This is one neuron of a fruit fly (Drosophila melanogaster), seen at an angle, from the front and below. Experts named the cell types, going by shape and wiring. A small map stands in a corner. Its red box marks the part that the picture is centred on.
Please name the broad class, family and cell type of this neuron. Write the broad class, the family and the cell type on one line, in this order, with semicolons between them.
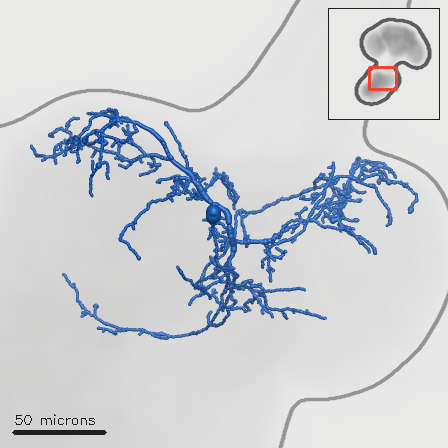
nerve-cord intrinsic neuron; hemilineage 10B; IN10B012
